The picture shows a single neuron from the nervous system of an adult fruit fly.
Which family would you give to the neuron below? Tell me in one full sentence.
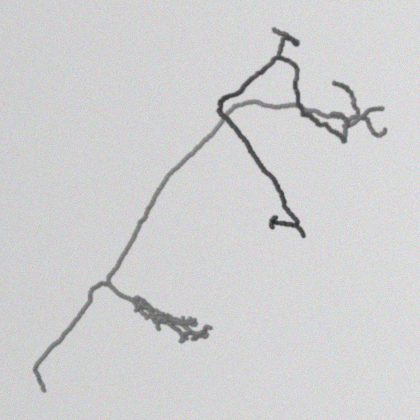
The family classification of the neuron is MeTu.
